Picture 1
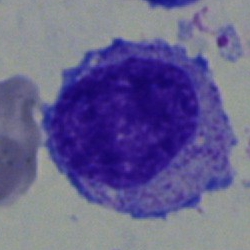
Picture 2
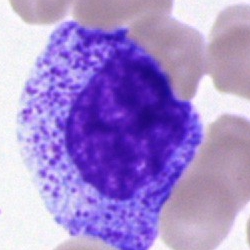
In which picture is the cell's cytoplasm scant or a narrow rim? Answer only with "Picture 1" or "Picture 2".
Picture 1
